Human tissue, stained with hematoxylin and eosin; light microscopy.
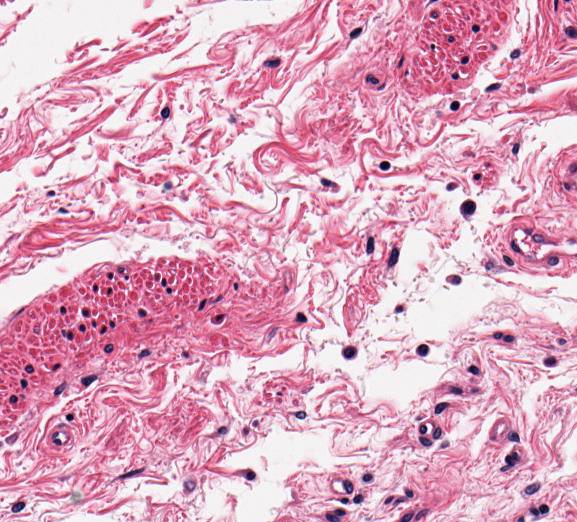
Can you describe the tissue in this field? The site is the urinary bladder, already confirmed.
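Most of the field: loose connective tissue, thin wavy pink collagen fibres separated by clear spaces. Top right: a second, similar compact bundle of pink cell profiles. Centre: small round dark nuclei scattered singly in the loose stroma. Epithelium: none.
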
